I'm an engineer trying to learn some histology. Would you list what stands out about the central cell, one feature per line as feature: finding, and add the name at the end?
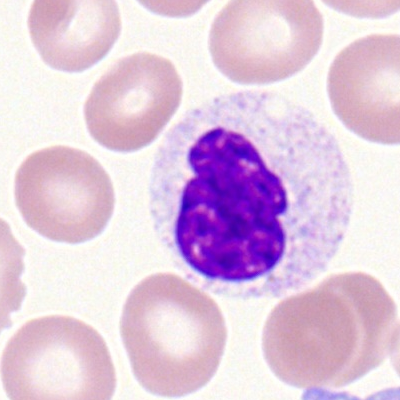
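Outline: round and smooth
Nucleus: off-centre, more cytoplasm to its right than its left
Chromatin: dark purple, coarsely clumped, small paler patches between clumps
Cytoplasm: plentiful, pale greyish-lilac
Name: segmented neutrophil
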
